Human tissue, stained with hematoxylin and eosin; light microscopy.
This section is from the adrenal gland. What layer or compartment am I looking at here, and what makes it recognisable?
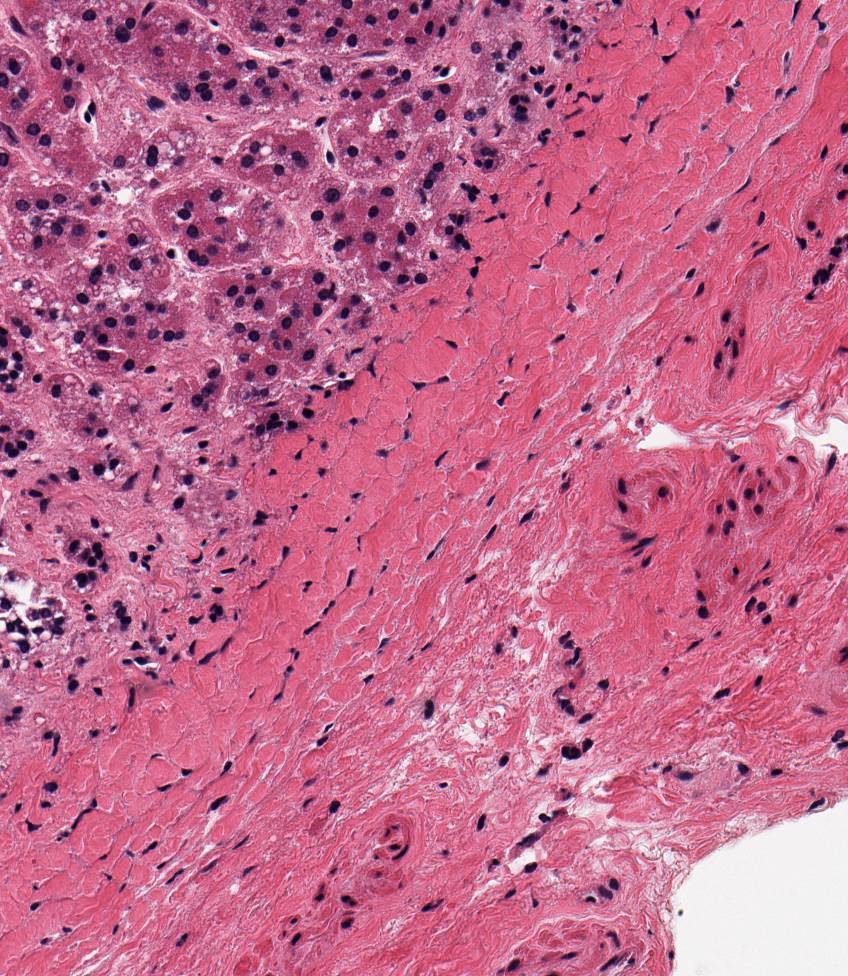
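It's dense connective tissue, the dense pink fibrous tissue filling the centre and lower right.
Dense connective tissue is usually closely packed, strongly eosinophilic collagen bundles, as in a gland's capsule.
Upper left is different: nests and cords of closely packed polygonal cells, some with small clear vacuoles, separated by thin fibrous strands and without lumens.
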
